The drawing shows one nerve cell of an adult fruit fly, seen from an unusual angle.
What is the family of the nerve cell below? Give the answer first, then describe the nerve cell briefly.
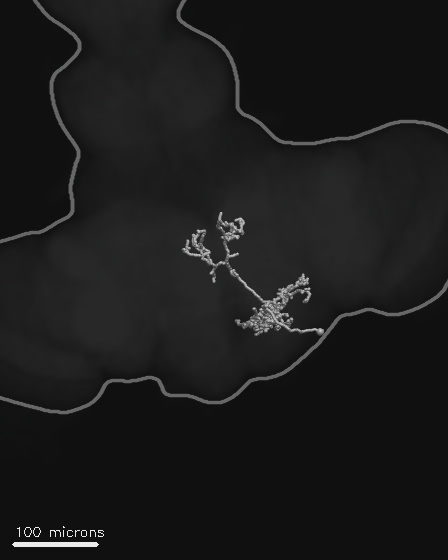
The family is hemilineage VESa1. Its broad class is central-brain intrinsic neuron. Its cell body lies on the right of the picture. By the scale bar it is about 170 microns wide in this view.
